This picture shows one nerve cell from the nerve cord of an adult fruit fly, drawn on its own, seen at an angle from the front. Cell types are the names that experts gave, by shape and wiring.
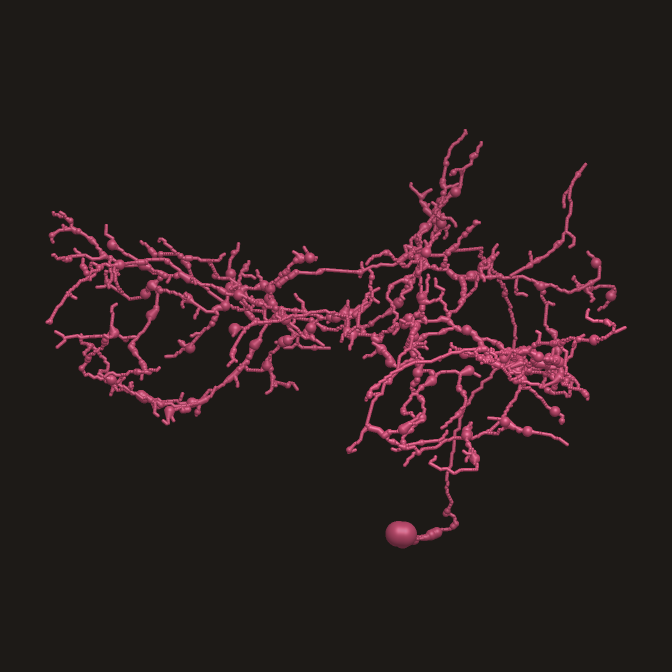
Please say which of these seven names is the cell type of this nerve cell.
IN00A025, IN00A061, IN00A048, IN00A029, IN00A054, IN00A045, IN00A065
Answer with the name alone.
IN00A045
